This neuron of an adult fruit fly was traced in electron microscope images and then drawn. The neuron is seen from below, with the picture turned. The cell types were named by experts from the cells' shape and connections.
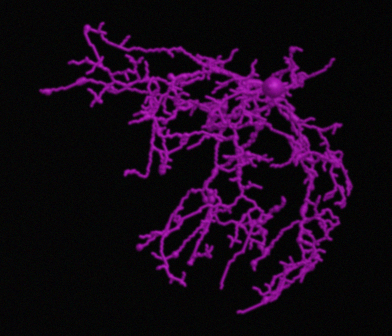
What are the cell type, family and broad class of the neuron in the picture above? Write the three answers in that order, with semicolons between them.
AVLP137; hemilineage VLPl&p2_lateral; central-brain intrinsic neuron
